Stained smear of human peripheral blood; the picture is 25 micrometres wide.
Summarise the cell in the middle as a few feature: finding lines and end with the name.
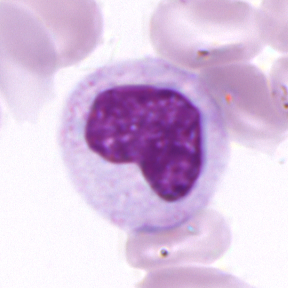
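Size: about 15 micrometres across
Nucleus: indented, bean-like
Indentation: faces the lower left
Nuclear area: about 40% of the cell
Cytoplasm: pale greyish-lilac
Granules: fine, dust-like, pinkish
Name: metamyelocyte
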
